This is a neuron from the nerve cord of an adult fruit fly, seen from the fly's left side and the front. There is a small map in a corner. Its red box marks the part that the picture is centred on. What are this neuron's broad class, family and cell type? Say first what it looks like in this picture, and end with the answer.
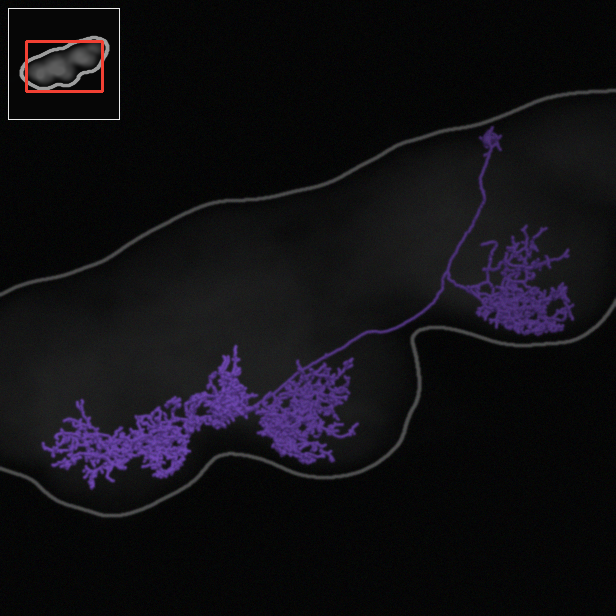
Dozens of branch ends can be seen. As drawn here it is wider than it is tall. This is a nerve-cord intrinsic neuron. Its family is hemilineage 05B. Its cell type is IN05B010.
